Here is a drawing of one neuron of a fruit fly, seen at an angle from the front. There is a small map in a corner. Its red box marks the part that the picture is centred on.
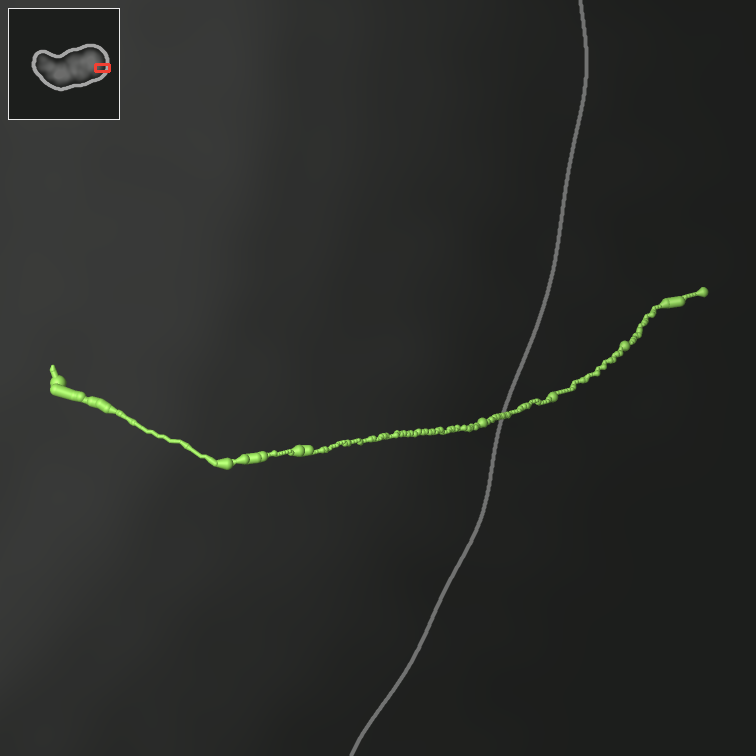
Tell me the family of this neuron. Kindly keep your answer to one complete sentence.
The family name for this neuron is class visual.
